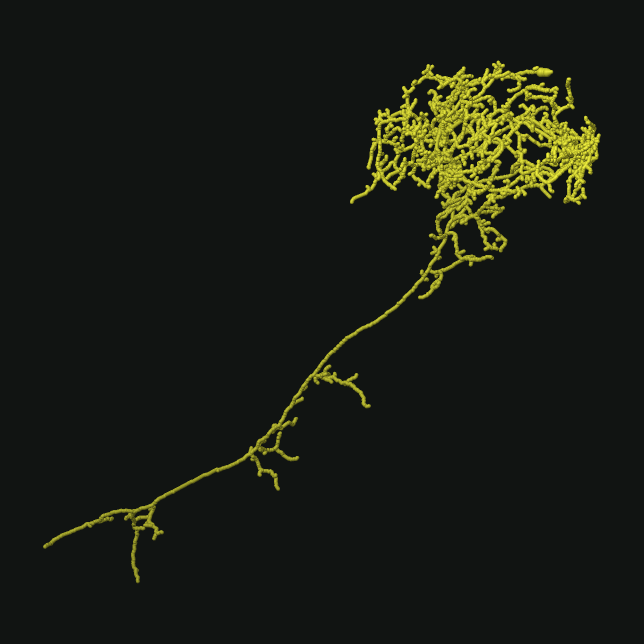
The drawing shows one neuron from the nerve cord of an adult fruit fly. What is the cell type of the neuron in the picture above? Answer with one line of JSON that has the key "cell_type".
{"cell_type": "INXXX065"}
